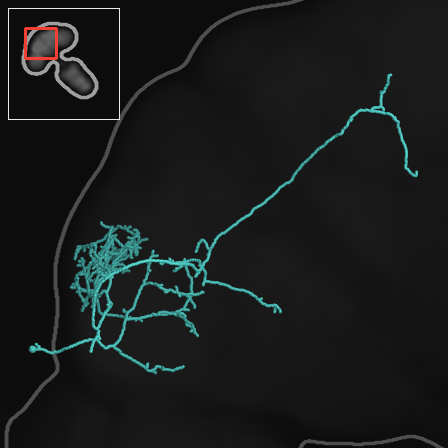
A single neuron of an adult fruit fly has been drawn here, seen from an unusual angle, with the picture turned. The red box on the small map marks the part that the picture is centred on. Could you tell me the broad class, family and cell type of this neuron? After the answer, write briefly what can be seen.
Its broad class is central-brain intrinsic neuron. Its family is hemilineage SLPav1_medial. Its cell type is SLP227. It lies in the brain. Its cell body lies at the lower left of the picture.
